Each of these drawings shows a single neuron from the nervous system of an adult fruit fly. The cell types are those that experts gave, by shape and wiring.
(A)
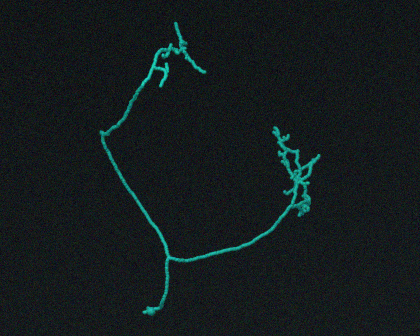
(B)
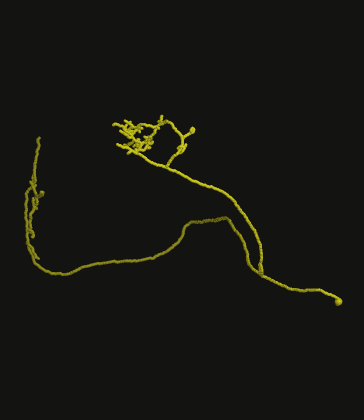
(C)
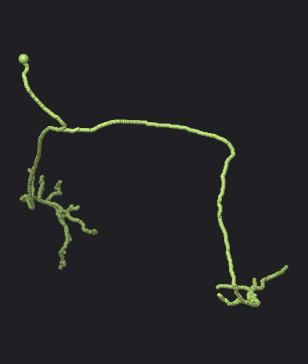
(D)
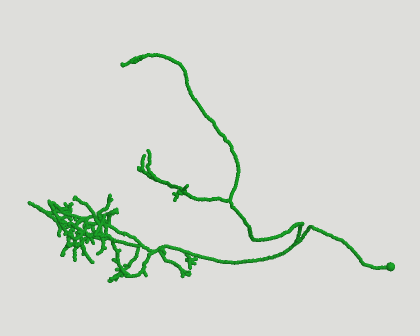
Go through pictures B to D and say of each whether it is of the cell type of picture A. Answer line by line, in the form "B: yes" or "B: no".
B: yes
C: yes
D: no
